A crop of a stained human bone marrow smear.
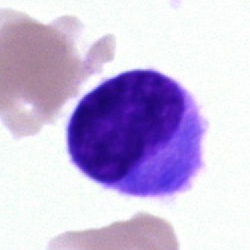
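Hairy cell at the centre of a stained marrow smear: its chromatin is dark purple and coarsely clumped, and no nucleolus can be seen in the nucleus. Notice the moderate blue-lavender crescent of cytoplasm on the right side, where no distinct granules are visible.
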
